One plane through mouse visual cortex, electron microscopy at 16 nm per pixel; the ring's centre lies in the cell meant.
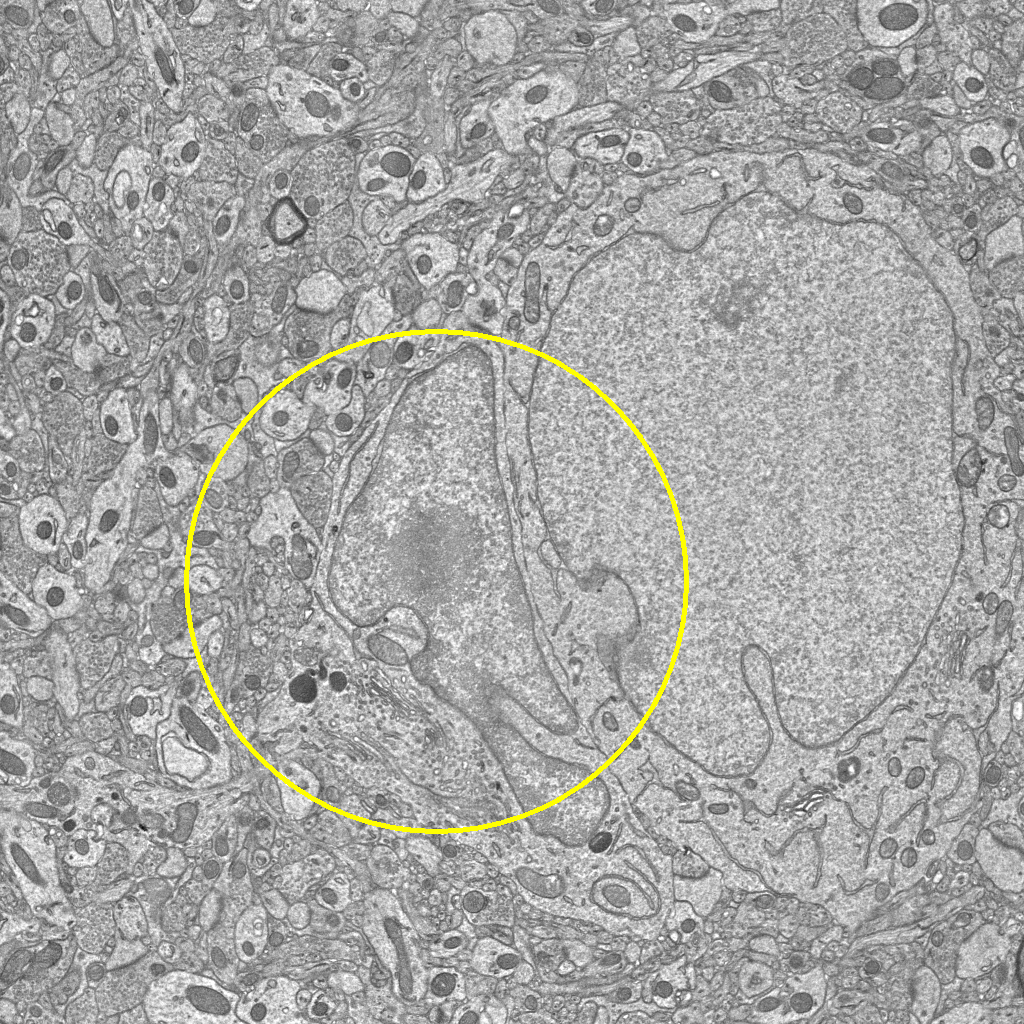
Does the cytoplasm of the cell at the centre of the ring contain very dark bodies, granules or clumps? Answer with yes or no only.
Yes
